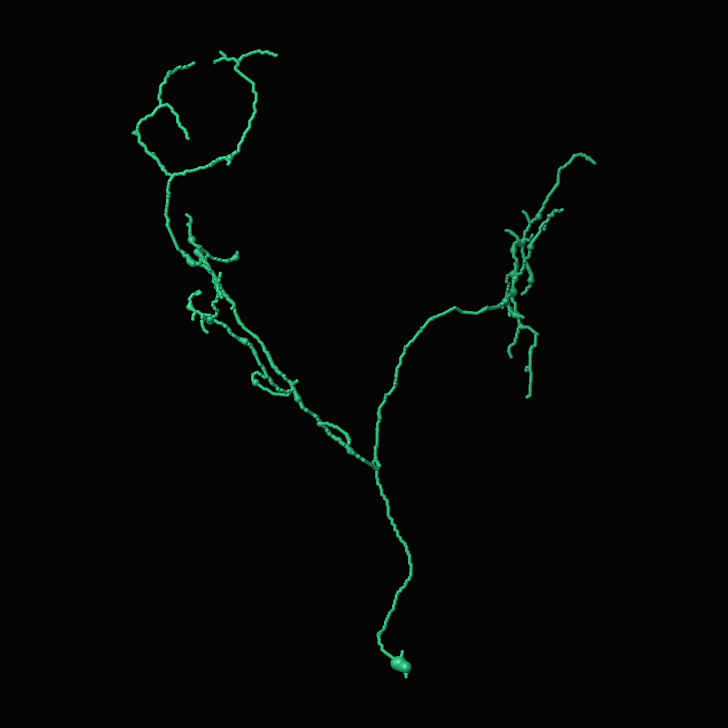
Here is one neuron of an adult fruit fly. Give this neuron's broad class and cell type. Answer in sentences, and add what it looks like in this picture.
It is a central-brain intrinsic neuron. It is of cell type CB2152. The cell body is at the bottom of the picture. In this view it is taller than it is wide.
